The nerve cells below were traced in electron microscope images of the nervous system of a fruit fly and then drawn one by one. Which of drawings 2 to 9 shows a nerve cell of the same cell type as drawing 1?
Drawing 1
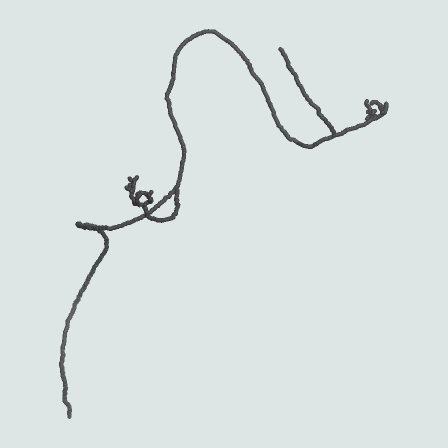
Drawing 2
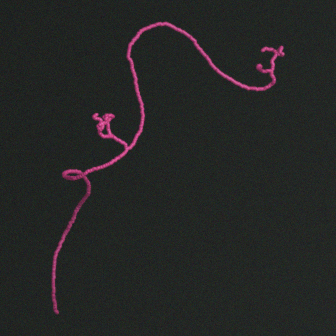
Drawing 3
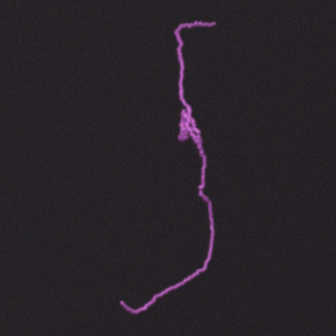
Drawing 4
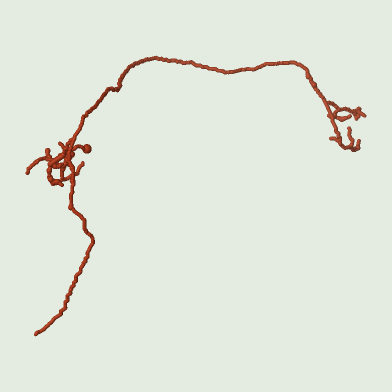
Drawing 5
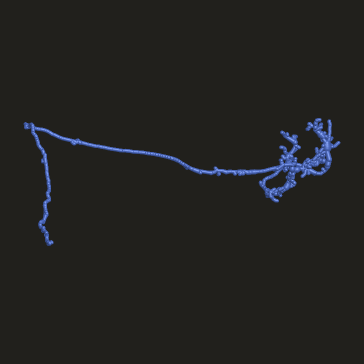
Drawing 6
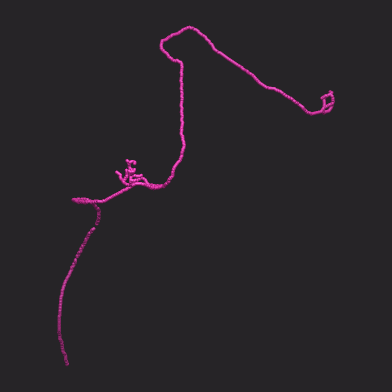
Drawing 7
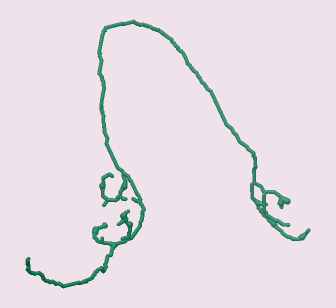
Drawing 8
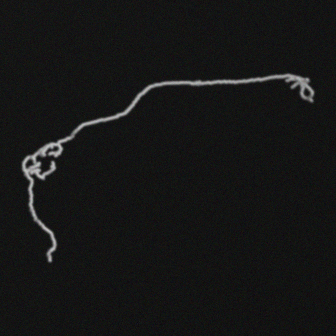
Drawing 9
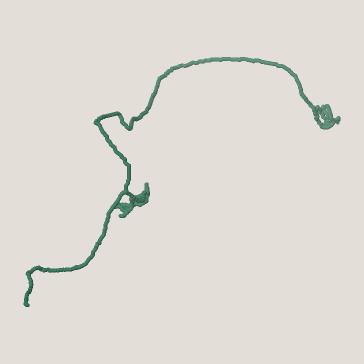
Drawing 6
